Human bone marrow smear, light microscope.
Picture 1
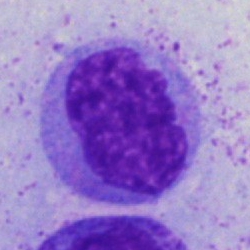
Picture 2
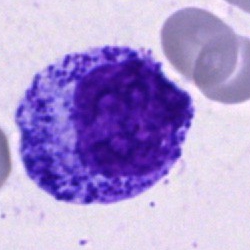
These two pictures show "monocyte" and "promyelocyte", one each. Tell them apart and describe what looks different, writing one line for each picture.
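The cell in picture 1 is a monocyte. The cytoplasm shows no visible granules.
The cell in picture 2 is a promyelocyte. Coarse dark purple granules are scattered throughout the cytoplasm.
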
